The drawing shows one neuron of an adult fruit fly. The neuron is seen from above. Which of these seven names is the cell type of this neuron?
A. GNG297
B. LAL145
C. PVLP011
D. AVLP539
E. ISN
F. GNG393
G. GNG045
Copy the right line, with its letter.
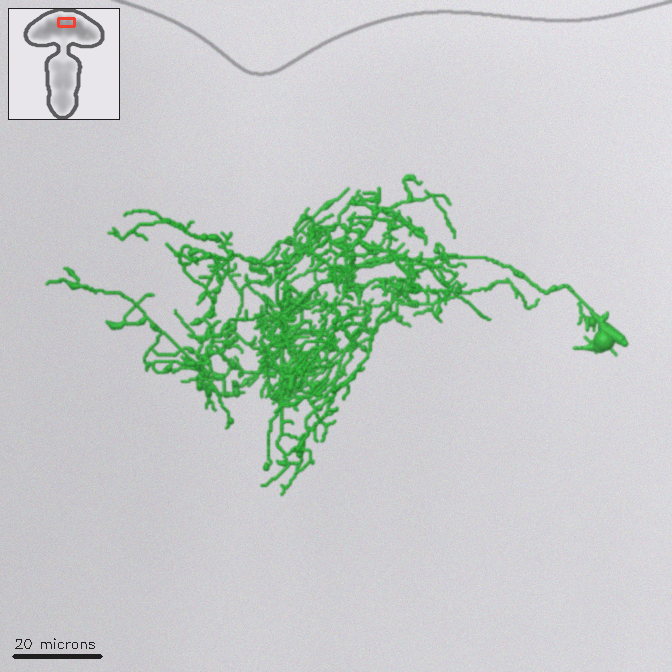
G. GNG045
